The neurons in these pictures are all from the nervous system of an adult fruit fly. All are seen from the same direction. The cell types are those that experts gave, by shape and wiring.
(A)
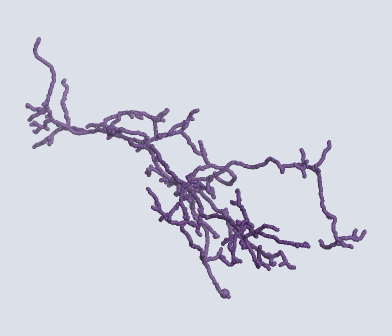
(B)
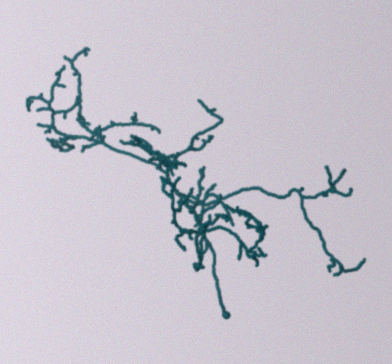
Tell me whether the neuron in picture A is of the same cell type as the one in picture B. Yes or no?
yes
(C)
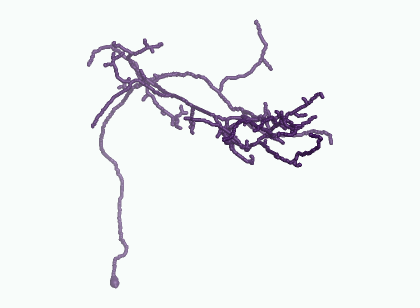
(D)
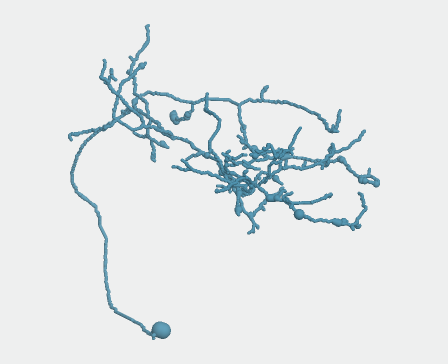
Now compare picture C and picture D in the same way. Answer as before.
yes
